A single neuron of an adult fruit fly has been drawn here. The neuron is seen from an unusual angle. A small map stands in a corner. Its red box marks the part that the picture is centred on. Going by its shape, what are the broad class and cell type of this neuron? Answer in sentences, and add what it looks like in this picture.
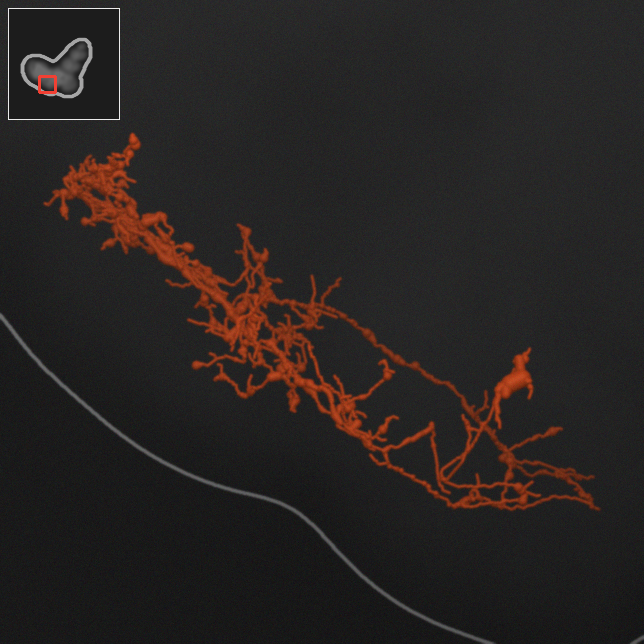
It is a central-brain intrinsic neuron. It is of cell type GNG241. The cell body can be seen on the right of the picture. Dozens of branch ends can be seen.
